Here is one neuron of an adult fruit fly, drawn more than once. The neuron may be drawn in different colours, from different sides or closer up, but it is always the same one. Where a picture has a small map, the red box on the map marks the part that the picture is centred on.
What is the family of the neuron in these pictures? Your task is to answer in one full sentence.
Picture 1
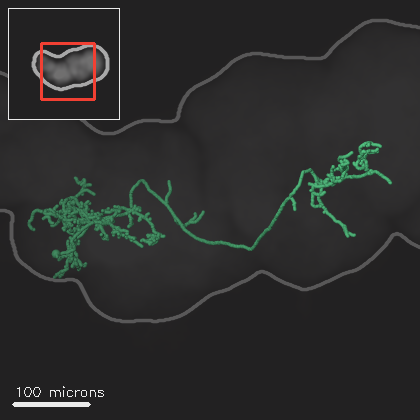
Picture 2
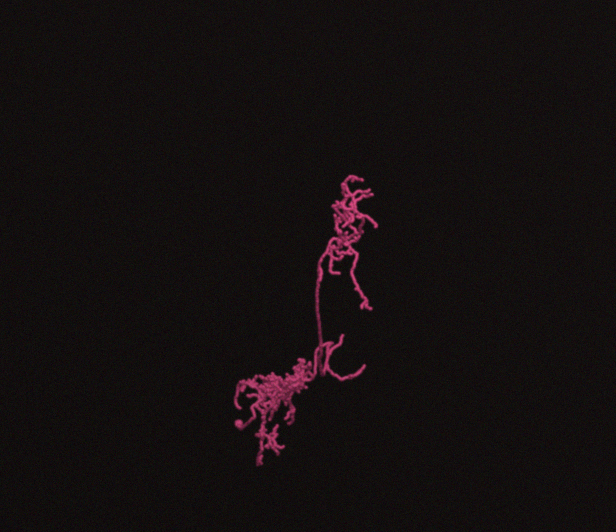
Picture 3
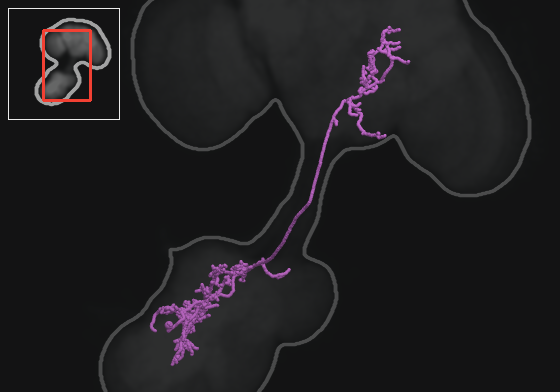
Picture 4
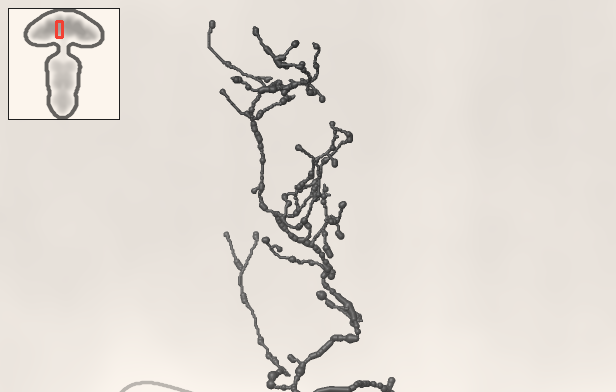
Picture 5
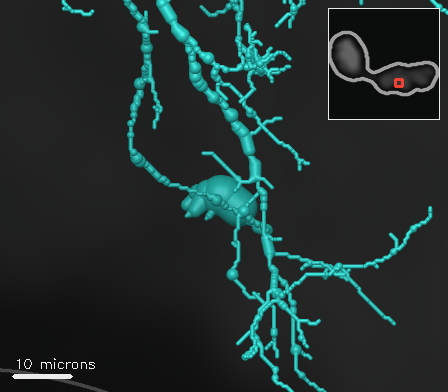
It is the family hemilineage 18B to which this neuron belongs.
